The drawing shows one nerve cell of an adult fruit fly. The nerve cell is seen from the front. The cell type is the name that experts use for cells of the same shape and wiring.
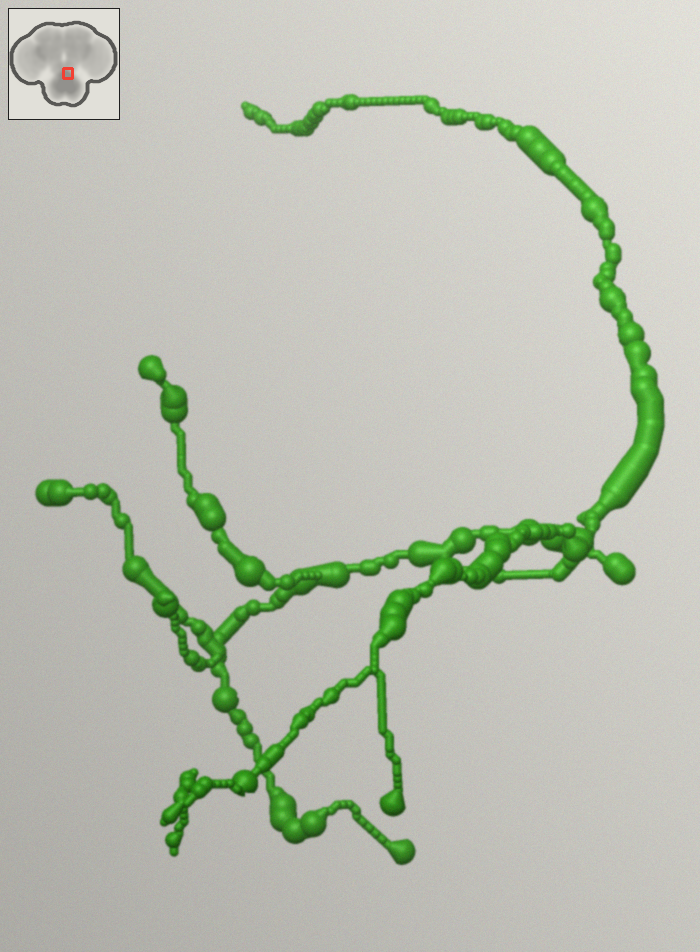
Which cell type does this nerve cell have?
SNxx21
